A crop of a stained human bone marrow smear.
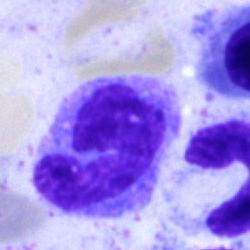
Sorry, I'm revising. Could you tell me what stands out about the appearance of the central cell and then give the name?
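Notice the nucleus, bent into a curved, horseshoe-like shape. Its chromatin is dark purple and coarsely clumped. You won't find any clear vacuoles in the cytoplasm. Just to the right lies another cell with a curved dark nucleus, so keep your eye on the central one. That central cell is a monocyte.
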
